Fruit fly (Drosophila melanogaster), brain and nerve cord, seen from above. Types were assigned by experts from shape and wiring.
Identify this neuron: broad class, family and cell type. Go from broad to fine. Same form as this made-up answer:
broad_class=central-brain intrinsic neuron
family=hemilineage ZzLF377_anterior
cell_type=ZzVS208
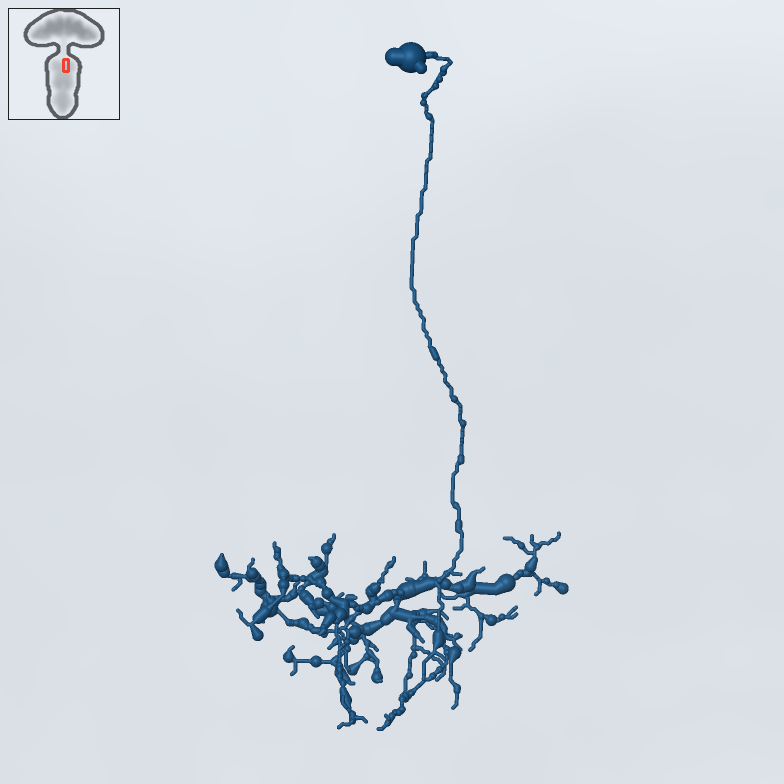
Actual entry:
broad_class=nerve-cord intrinsic neuron
family=hemilineage 09A
cell_type=IN09A052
